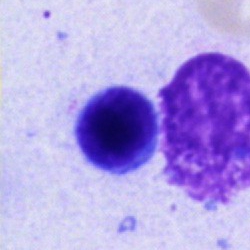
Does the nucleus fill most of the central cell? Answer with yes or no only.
Yes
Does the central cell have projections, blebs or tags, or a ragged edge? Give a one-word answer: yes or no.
No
